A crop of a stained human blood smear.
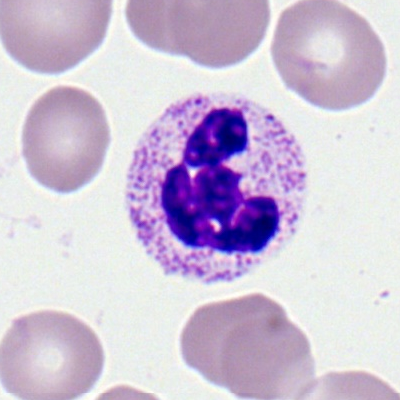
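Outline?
Round and smooth.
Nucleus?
Several lobes, joined together.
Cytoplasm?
Pale pink, with fine lilac granules scattered throughout.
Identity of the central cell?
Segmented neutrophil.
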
